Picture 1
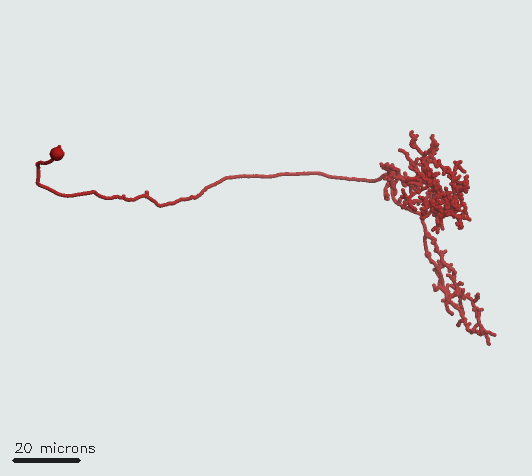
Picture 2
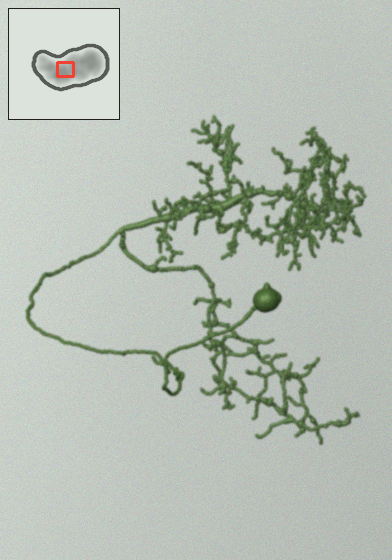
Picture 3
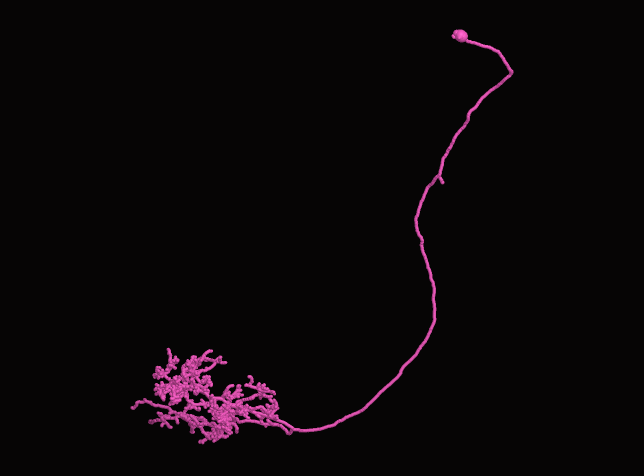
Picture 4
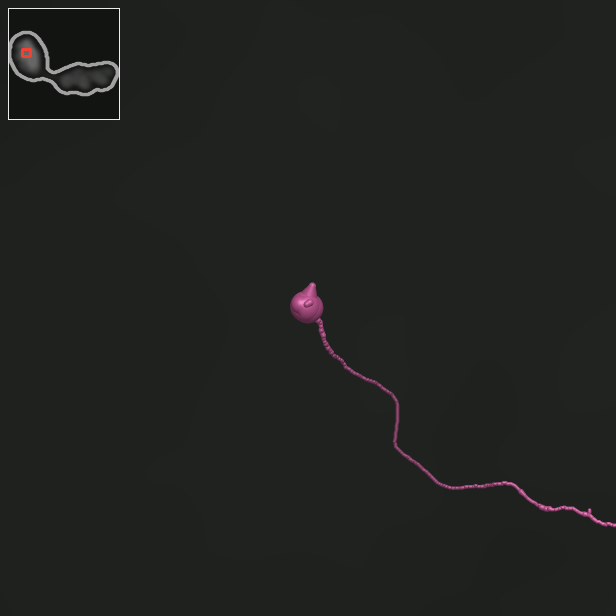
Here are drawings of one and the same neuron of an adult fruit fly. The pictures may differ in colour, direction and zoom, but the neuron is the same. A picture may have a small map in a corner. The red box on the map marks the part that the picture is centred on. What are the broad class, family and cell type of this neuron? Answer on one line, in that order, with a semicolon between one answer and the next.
optic-lobe intrinsic neuron; Tm; Tm24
